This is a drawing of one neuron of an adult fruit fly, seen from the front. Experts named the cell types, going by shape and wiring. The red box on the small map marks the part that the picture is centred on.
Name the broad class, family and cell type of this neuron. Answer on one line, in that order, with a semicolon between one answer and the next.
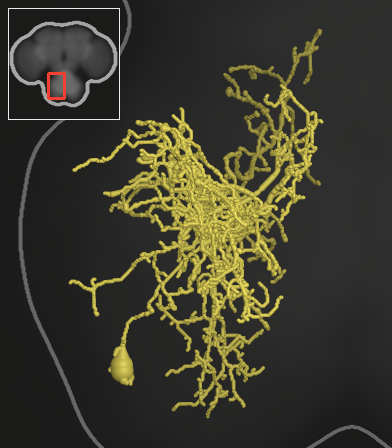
nerve-cord intrinsic neuron; hemilineage 03B; IN03B016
